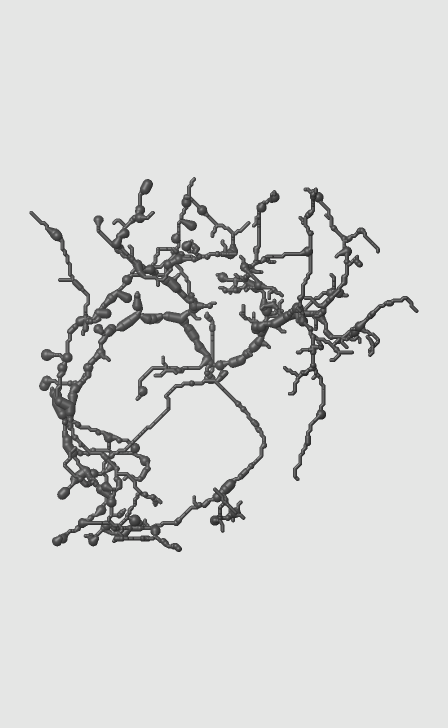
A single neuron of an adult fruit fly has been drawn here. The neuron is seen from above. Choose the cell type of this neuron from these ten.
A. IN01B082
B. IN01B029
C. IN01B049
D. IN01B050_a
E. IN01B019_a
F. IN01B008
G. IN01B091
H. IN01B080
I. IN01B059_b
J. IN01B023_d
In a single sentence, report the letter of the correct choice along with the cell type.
The cell identity of the neuron is IN01B023_d, given in option J.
